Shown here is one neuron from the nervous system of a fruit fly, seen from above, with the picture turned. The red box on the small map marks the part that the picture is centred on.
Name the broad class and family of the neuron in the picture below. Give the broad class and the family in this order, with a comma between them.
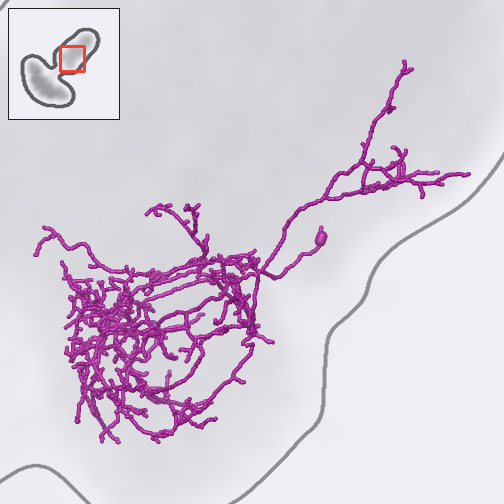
nerve-cord intrinsic neuron, hemilineage 12A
